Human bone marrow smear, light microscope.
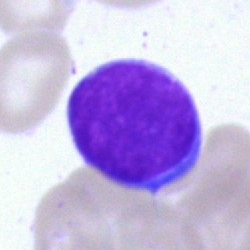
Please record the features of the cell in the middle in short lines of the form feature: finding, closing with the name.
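Outline: round, smooth
Nucleus: fills nearly whole cell
Cytoplasm: thin blue rim, mainly lower right edge
Chromatin: finely mottled, not coarse dark clumps
Name: blast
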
